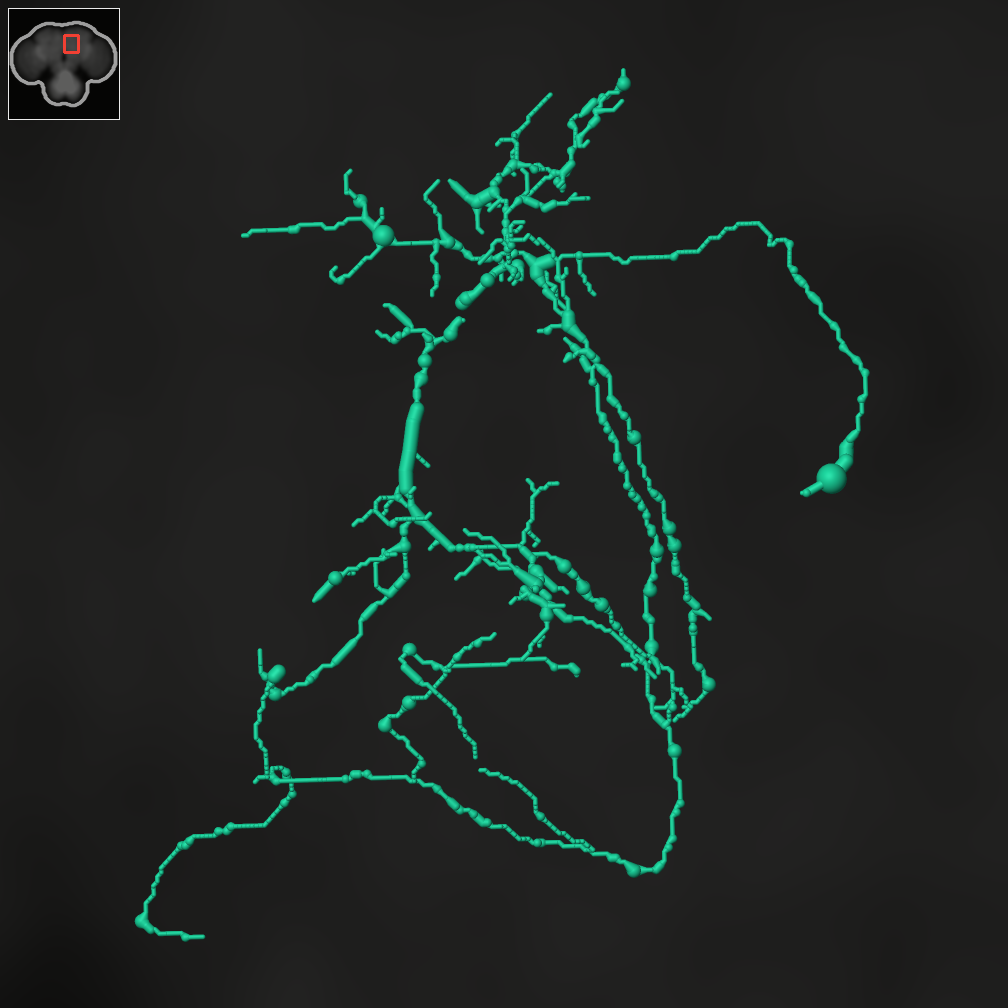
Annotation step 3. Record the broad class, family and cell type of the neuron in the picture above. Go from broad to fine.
central-brain intrinsic neuron; hemilineage CREa2_ventral; CRE016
